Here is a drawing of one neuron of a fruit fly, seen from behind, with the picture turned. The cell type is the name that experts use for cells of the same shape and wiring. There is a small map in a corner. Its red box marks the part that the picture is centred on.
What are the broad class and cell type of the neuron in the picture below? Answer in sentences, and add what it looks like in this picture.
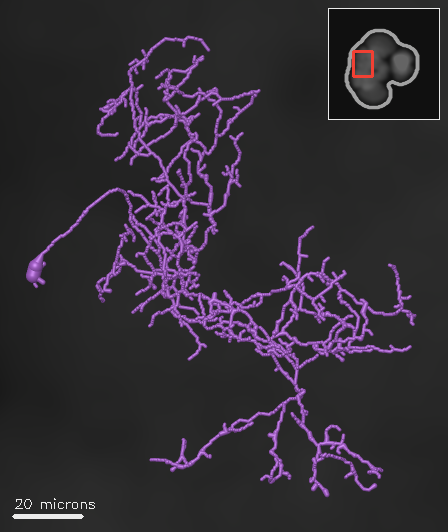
Its broad class is central-brain intrinsic neuron. Its cell type is ATL040. Its cell body lies on the left of the picture. From top to bottom in the picture it spans about 140 microns.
